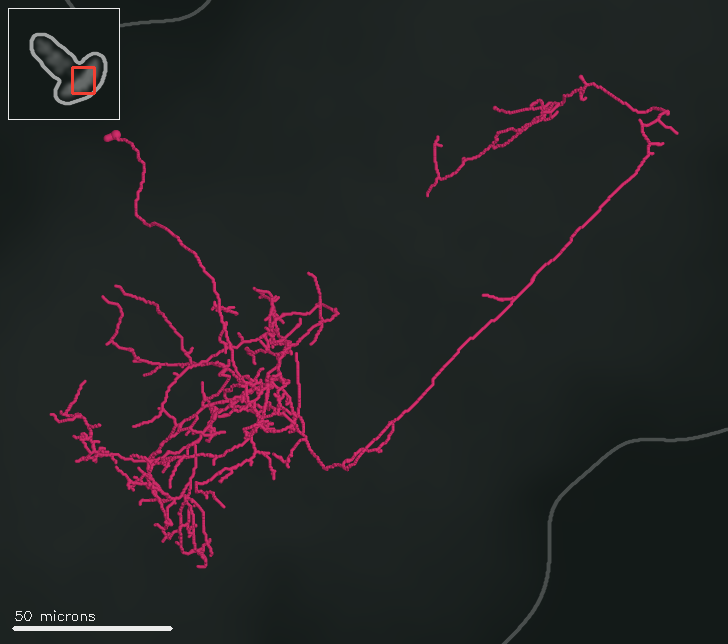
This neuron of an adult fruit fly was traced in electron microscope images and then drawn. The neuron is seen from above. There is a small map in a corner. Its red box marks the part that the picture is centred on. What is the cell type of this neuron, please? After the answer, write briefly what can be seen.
It is of cell type pC1_13b. Its broad class is central-brain intrinsic neuron. The cell body is at the upper left of the picture. From left to right in the picture it spans about 200 microns. Dozens of branch ends can be seen.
